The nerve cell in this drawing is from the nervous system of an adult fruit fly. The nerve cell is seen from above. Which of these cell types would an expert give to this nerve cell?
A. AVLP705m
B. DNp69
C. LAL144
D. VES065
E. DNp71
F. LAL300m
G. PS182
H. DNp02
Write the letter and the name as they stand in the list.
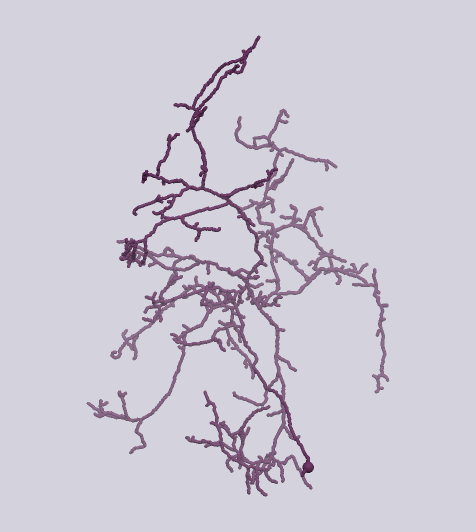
F. LAL300m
